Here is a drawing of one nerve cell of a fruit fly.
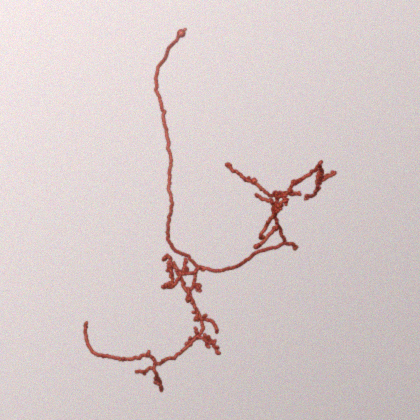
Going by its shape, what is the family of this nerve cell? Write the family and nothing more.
hemilineage DM1_antero_ventral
